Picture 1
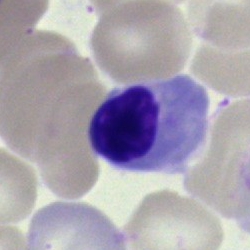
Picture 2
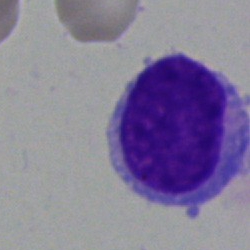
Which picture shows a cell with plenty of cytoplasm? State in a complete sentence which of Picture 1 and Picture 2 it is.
In picture 1, a wide area of cytoplasm encircles the nucleus.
